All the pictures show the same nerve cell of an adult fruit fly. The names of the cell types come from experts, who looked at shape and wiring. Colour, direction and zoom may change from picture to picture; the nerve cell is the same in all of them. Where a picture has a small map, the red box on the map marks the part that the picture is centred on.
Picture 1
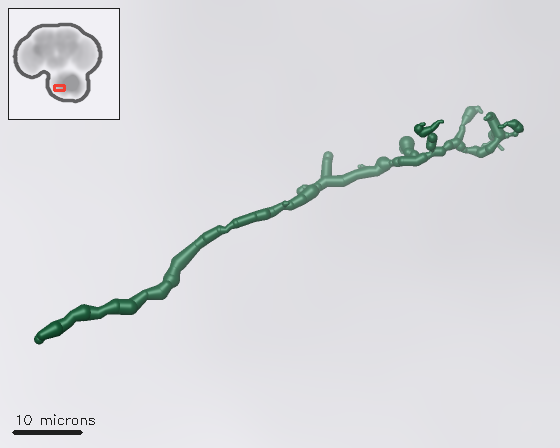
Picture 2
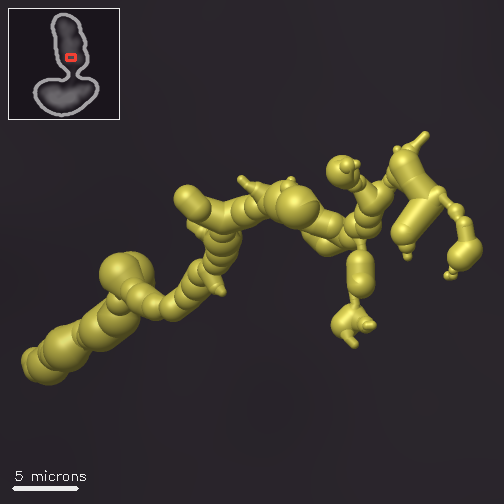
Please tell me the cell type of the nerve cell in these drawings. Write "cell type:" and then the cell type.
cell type: SNpp47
